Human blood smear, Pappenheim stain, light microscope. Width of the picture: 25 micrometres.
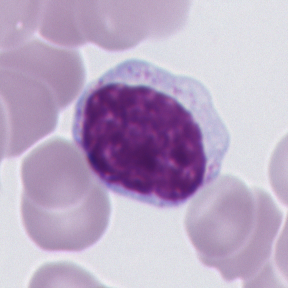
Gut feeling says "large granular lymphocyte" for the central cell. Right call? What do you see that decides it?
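Take the granules first: fine reddish-purple ones are scattered in the cytoplasm, most of them along its upper part, and they go with large granular lymphocyte.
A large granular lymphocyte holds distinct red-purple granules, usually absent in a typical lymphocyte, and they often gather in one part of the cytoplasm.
Then size: the nucleus alone is about 12 by 9 micrometres, oval in outline, which counts against typical lymphocyte.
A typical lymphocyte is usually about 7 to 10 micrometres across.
The chromatin is dark purple and coarsely clumped, with small paler gaps, and no distinct nucleoli show. The cytoplasm is pale greyish-blue without vacuoles, and the outline is slightly wavy along the right edge. So large granular lymphocyte fits, and typical lymphocyte doesn't.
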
